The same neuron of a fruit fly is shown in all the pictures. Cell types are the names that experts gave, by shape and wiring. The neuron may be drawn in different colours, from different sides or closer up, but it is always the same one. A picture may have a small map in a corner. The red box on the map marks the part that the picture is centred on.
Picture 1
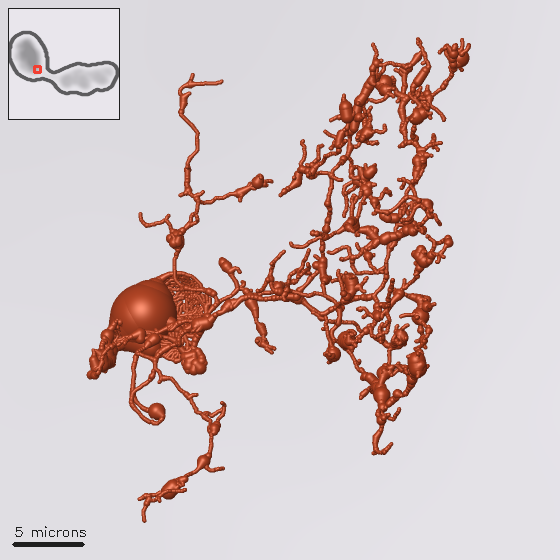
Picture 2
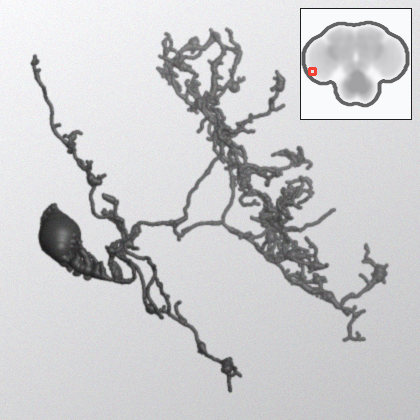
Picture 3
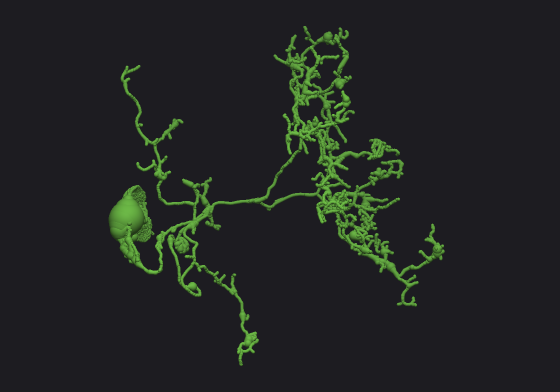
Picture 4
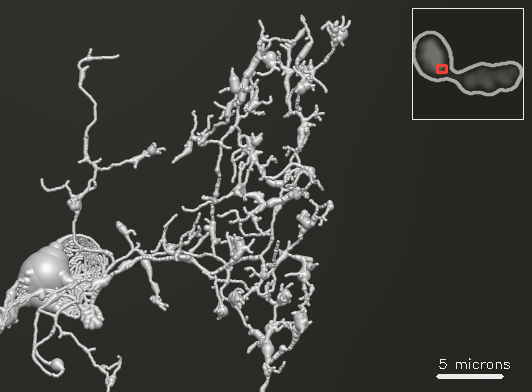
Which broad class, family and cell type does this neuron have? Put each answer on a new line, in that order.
optic-lobe intrinsic neuron
Dm
Dm10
